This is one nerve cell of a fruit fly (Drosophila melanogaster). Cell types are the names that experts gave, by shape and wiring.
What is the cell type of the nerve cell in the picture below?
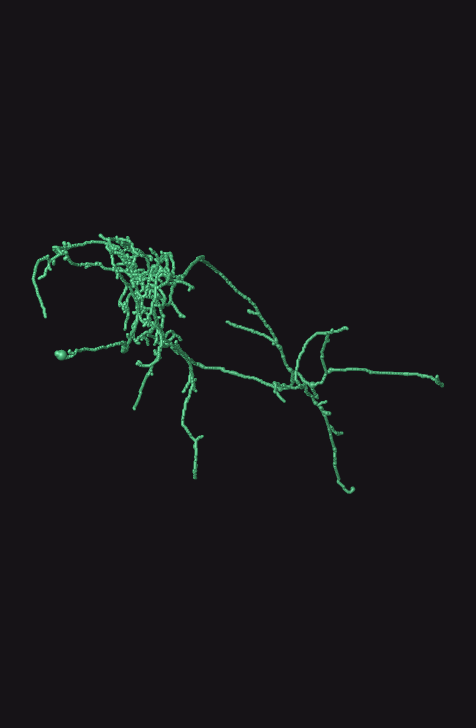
IN27X023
